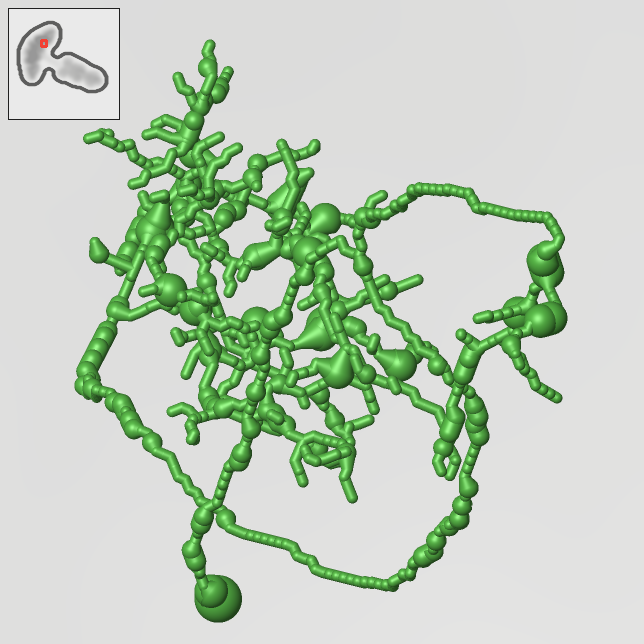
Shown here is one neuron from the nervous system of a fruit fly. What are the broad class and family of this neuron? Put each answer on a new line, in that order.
visual projection neuron
hemilineage LHl4_posterior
